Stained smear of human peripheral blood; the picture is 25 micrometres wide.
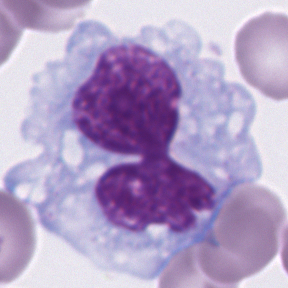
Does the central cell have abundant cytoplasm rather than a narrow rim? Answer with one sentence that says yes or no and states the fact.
Yes, the cell has plenty of cytoplasm around its nucleus.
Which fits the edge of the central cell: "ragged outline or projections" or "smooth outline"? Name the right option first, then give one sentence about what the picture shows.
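Ragged outline or projections. The border of the cell is irregular and ruffled rather than smooth.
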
